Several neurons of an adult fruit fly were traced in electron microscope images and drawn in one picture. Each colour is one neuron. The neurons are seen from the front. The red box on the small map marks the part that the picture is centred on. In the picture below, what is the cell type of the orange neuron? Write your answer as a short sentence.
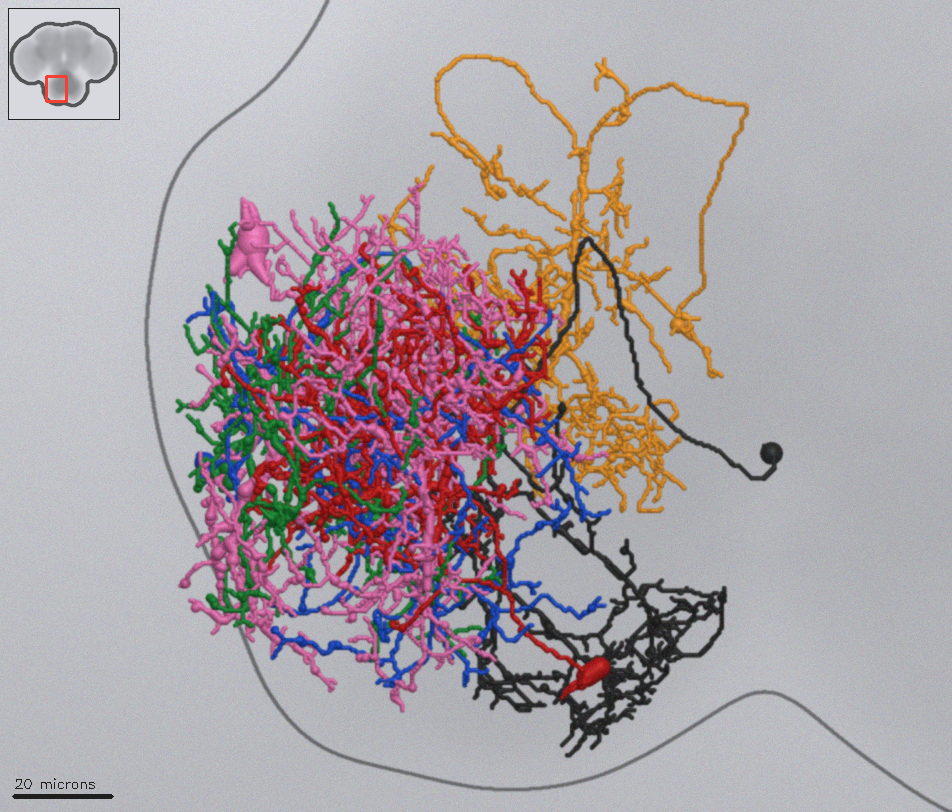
The cell type is IN03A062_c.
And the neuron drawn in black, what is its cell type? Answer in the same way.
The cell type is IN03A062_e.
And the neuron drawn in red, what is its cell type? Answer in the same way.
The cell type is IN04B014.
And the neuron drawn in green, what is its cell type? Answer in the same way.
The cell type is IN03A062_b.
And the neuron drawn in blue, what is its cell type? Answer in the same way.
The cell type is IN03A062_a.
